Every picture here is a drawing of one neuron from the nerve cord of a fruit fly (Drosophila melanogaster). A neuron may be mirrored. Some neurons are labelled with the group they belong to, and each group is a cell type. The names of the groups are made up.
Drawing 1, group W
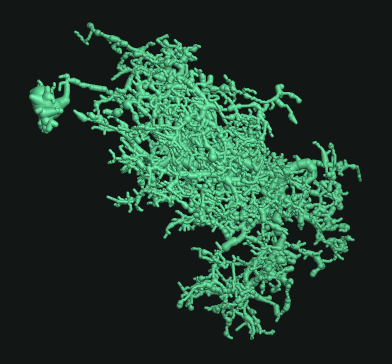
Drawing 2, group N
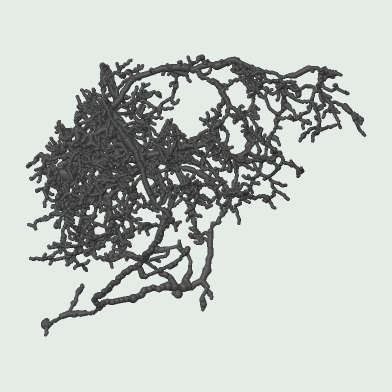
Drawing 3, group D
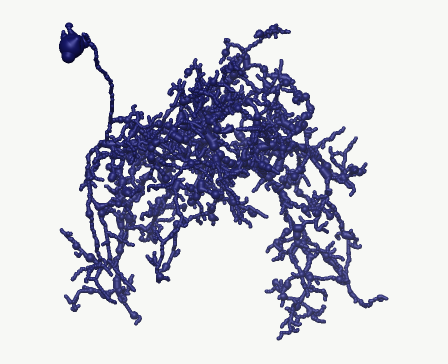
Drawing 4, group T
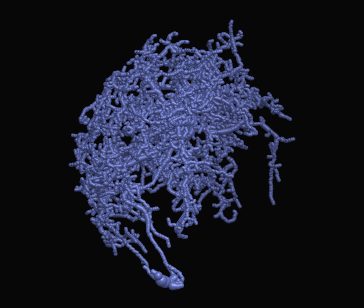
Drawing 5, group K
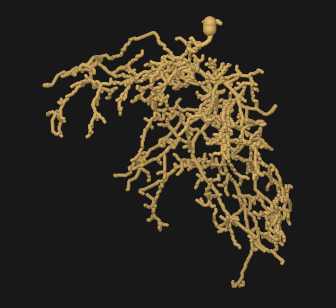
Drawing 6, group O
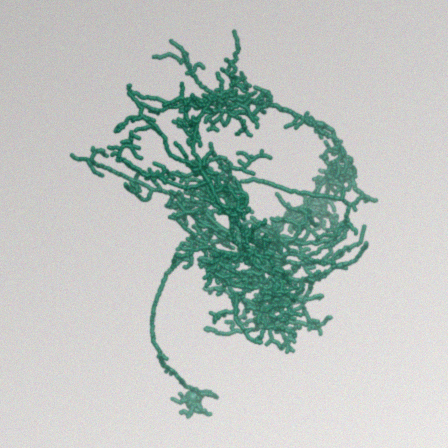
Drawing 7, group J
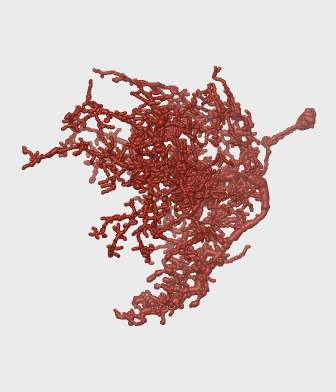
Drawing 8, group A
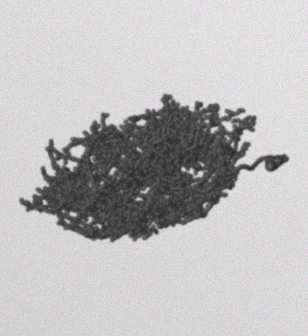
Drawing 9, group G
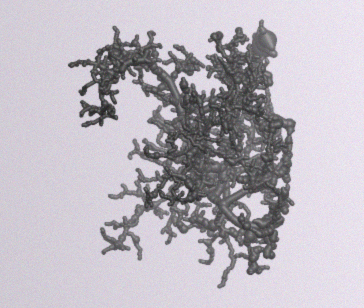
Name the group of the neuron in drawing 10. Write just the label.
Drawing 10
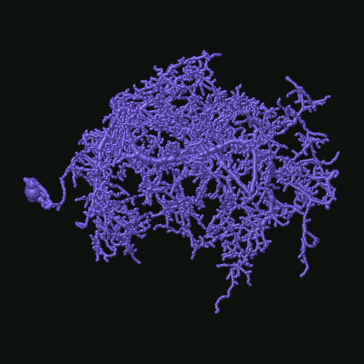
group T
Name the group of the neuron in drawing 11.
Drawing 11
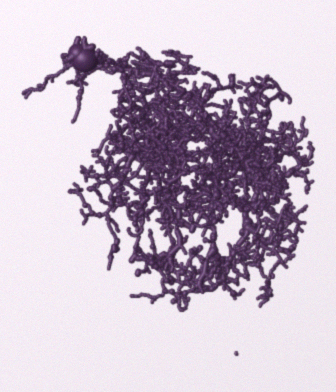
group T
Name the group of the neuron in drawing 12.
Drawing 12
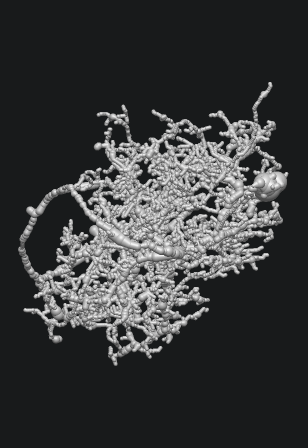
group N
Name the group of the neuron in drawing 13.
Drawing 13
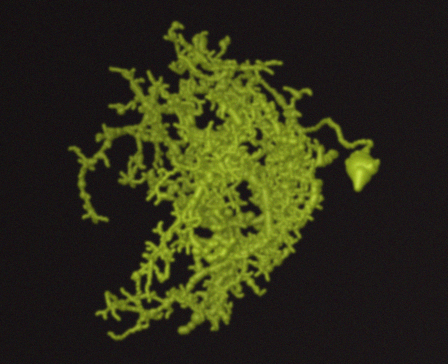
group G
